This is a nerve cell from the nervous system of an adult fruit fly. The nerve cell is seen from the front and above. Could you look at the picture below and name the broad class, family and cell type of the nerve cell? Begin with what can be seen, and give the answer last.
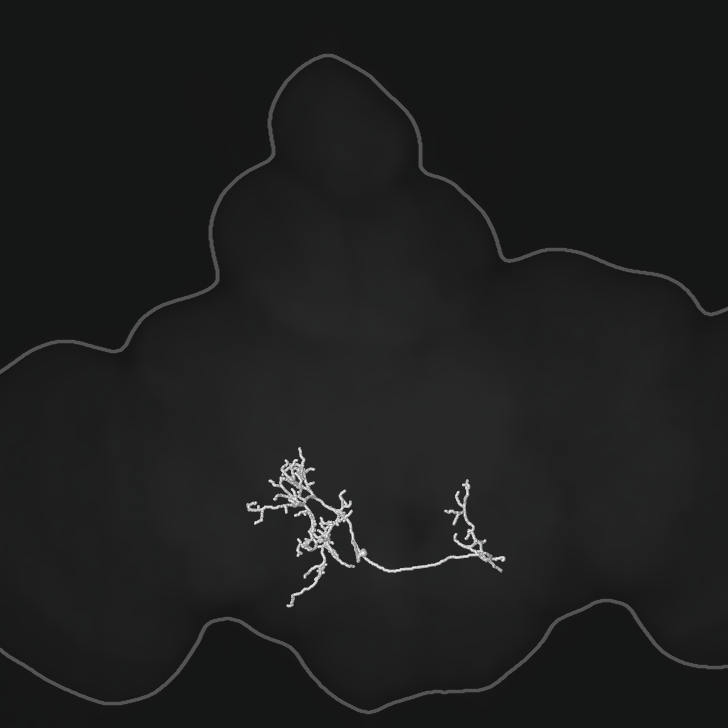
The cell body can be seen at the bottom of the picture. In this view it is wider than it is tall. Its broad class is nerve-cord intrinsic neuron. Its family is hemilineage 01A. It is of cell type IN01A083_b.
